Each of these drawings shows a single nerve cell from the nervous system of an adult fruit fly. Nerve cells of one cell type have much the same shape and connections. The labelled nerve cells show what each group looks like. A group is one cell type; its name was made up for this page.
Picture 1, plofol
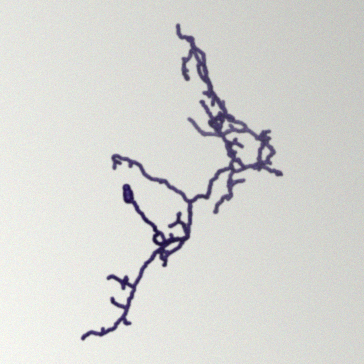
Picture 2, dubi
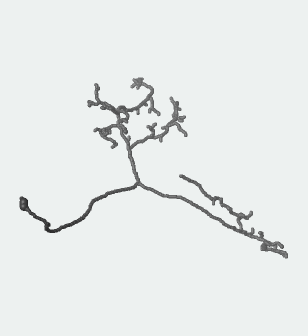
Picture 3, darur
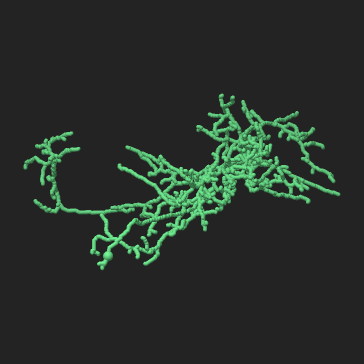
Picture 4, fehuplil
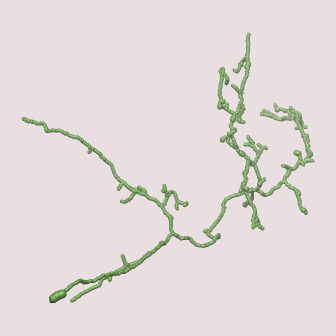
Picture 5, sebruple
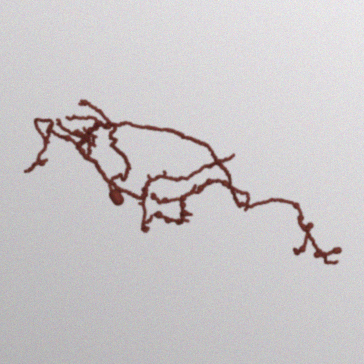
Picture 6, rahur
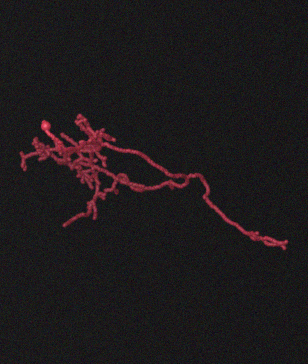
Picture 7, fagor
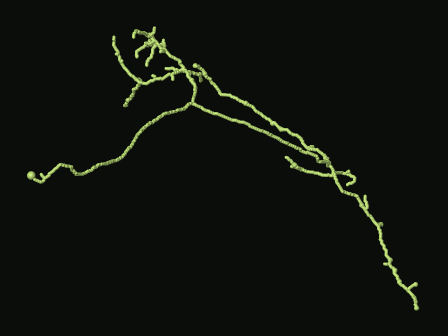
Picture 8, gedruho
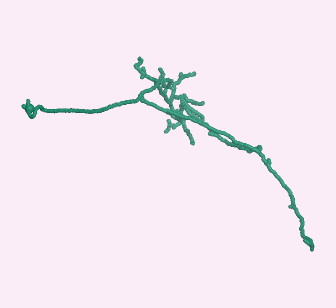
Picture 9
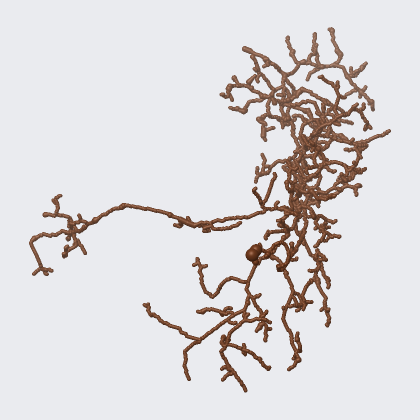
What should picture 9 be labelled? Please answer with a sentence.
It belongs to darur.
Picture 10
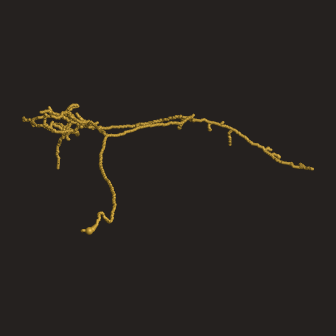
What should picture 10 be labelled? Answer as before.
It belongs to gedruho.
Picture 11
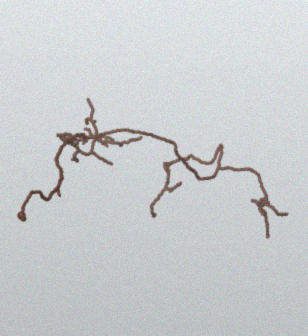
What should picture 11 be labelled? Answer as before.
It belongs to sebruple.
